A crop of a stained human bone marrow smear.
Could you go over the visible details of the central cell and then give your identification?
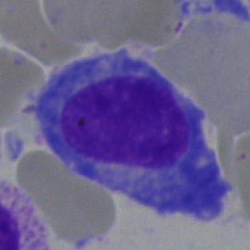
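Nucleus toward upper left; wider band of cytoplasm at lower right. Chromatin finely textured, fairly evenly spread, no coarse dark clumps. Cytoplasm abundant, deep blue, paler just below the nucleus than at the outer edge. Plasma cell.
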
